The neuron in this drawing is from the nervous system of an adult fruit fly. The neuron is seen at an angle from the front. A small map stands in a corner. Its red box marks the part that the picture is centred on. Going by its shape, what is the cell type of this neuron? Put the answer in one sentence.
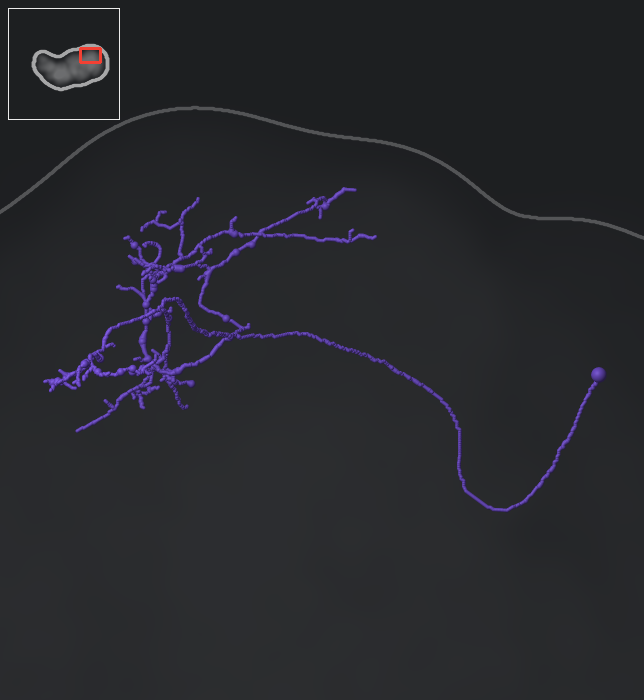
The cell type is CB1946.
